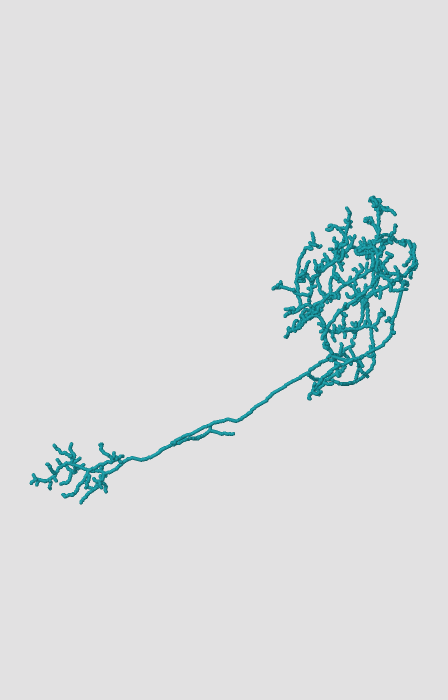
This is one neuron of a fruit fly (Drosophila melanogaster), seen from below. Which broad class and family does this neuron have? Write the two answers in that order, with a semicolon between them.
central-brain intrinsic neuron; hemilineage VLPd&p1_posterior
